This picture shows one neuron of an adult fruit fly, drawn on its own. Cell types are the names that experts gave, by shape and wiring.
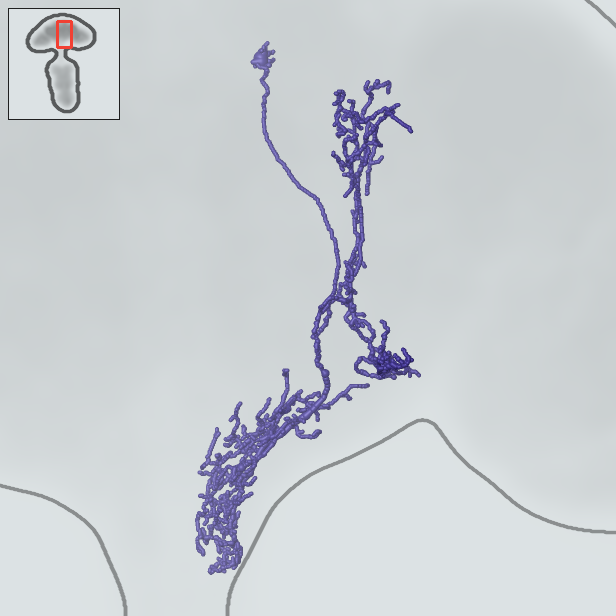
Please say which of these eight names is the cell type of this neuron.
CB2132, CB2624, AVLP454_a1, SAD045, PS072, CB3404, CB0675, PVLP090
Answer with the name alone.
CB0675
